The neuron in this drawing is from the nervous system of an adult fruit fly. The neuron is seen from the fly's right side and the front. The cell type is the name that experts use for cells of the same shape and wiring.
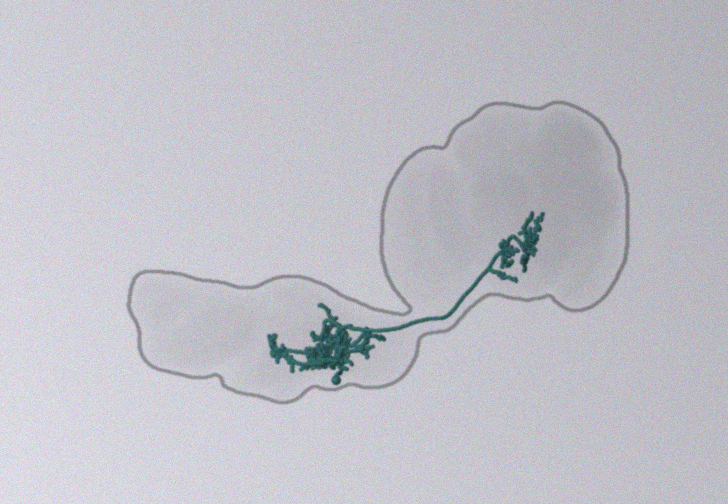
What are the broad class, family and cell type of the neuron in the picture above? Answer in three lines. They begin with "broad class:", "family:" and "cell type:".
broad class: ascending neuron
family: hemilineage 05B
cell type: AN05B097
